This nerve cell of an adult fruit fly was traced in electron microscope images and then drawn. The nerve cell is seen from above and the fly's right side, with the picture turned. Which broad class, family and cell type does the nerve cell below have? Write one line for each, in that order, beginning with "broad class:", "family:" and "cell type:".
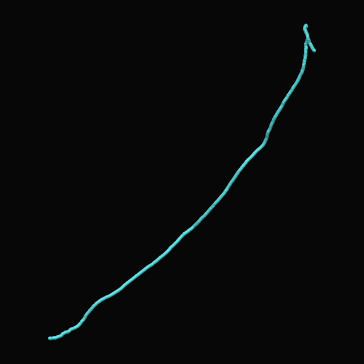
broad class: sensory neuron ascending to the brain
family: class gustatory
cell type: LgAG8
